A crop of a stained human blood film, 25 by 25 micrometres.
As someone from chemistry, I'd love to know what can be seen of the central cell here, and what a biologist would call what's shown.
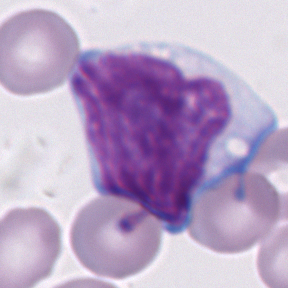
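The outline is irregular and angular rather than round. The nucleus occupies most of the cell; the cytoplasm lies chiefly to its upper right, with a thin darker blue rim at the outer edge and one small, round, clear vacuole near the right margin. The cell is a myeloblast.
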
